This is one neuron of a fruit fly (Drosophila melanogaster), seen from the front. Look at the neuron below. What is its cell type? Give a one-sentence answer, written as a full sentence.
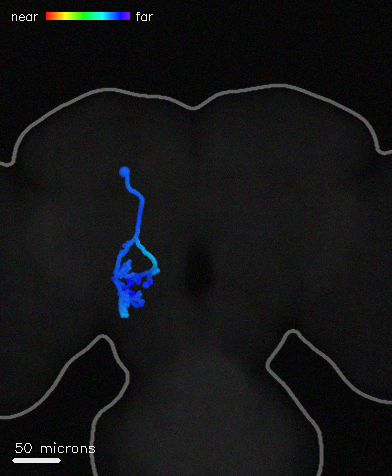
The cell type name PS194 applies to this neuron.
